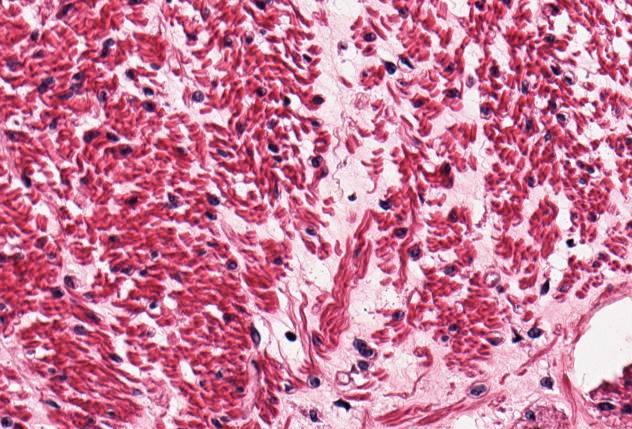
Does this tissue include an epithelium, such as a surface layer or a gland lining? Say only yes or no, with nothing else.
No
